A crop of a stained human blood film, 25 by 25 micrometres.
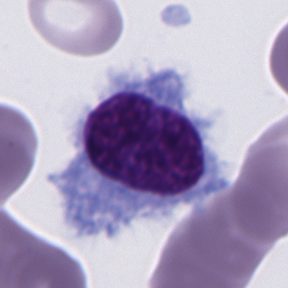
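Hairy cell from a stained smear of human peripheral blood under the light microscope: see the fine, hair-like projections fringing the margin on all sides, so the outer border looks ragged rather than smooth. The cytoplasm's pale blue-grey, with no distinct purple or red granules.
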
